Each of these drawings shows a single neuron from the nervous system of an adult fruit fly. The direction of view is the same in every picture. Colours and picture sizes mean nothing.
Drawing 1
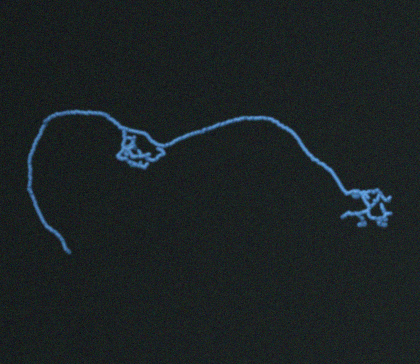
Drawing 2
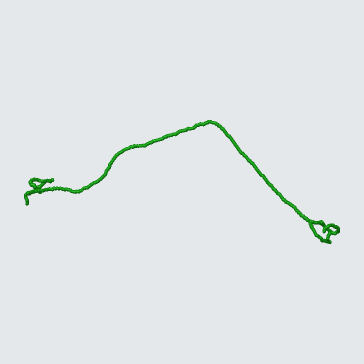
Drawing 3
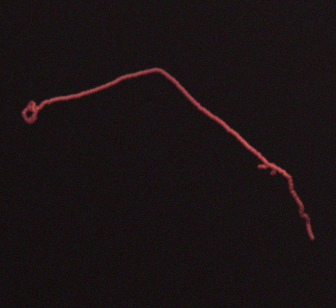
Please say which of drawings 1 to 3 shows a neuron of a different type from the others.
Drawing 1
